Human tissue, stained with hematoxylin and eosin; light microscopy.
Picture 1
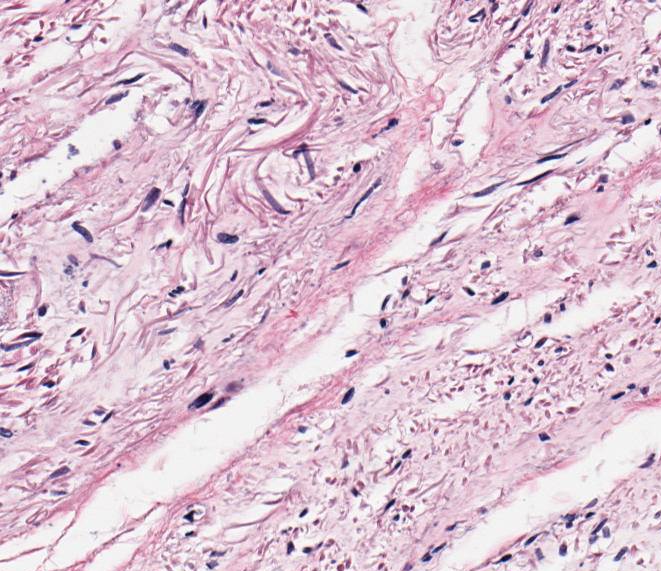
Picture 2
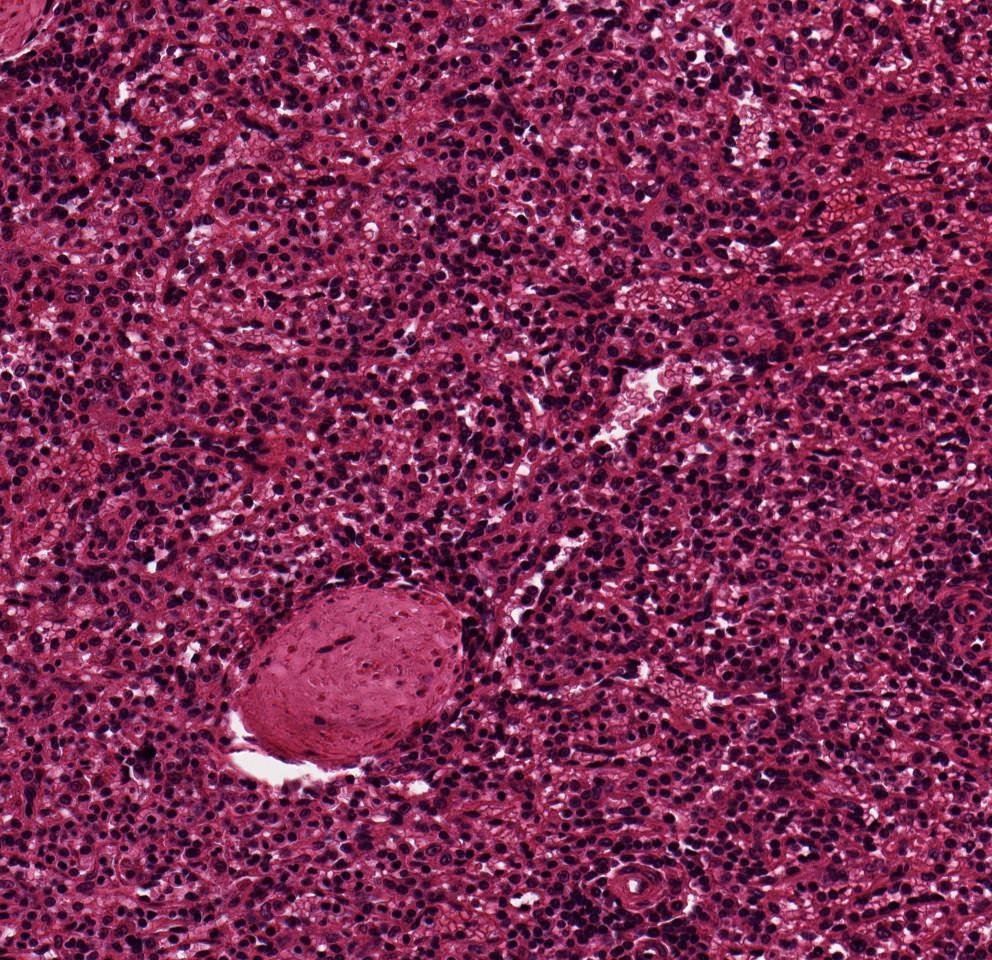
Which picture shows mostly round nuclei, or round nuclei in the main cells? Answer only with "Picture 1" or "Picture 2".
Picture 2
